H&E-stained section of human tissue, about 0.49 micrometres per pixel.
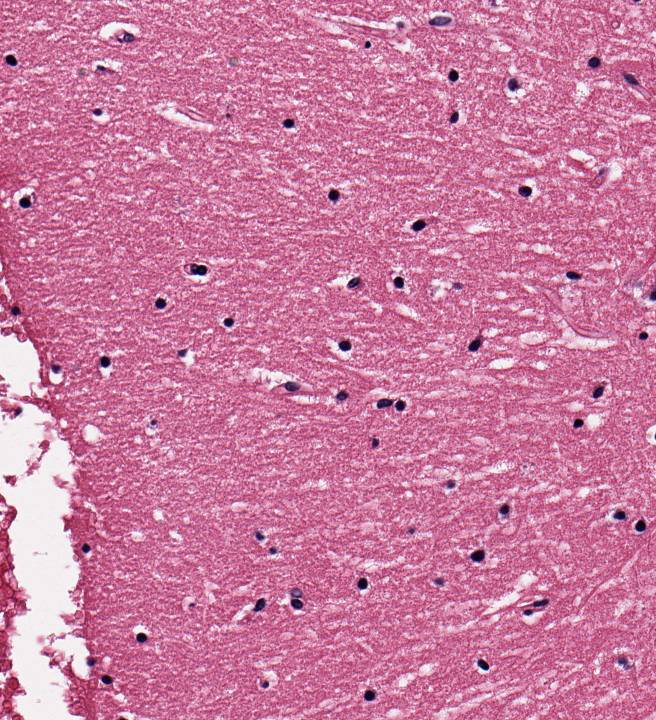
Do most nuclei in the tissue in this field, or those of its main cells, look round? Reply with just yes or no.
Yes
